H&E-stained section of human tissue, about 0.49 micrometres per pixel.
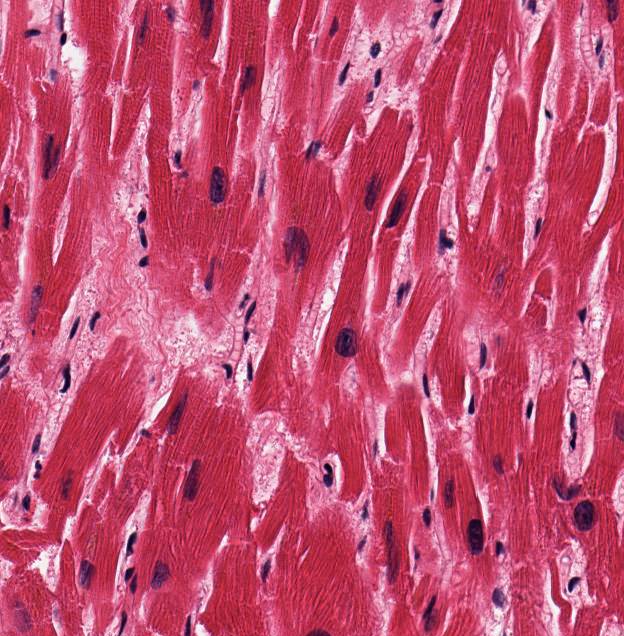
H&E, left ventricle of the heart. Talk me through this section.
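Closely packed, deeply eosinophilic muscle fibres run mostly obliquely from lower left to upper right. The fibres branch and join neighbours rather than forming separate parallel cylinders. Each muscle cell has one central oval nucleus. Small, dark, elongated nuclei lie in the narrow spaces between fibres.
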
